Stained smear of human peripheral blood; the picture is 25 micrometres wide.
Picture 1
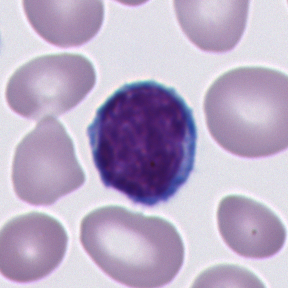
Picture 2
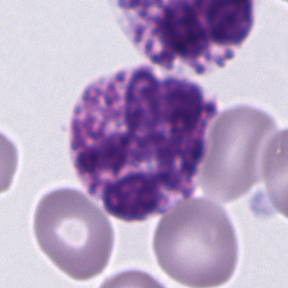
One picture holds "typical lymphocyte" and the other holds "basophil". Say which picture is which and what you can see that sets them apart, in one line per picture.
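Picture 1 – typical lymphocyte. The nucleus is round with no indentation or lobes.
Picture 2 – basophil. The nucleus is divided into several lobes.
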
